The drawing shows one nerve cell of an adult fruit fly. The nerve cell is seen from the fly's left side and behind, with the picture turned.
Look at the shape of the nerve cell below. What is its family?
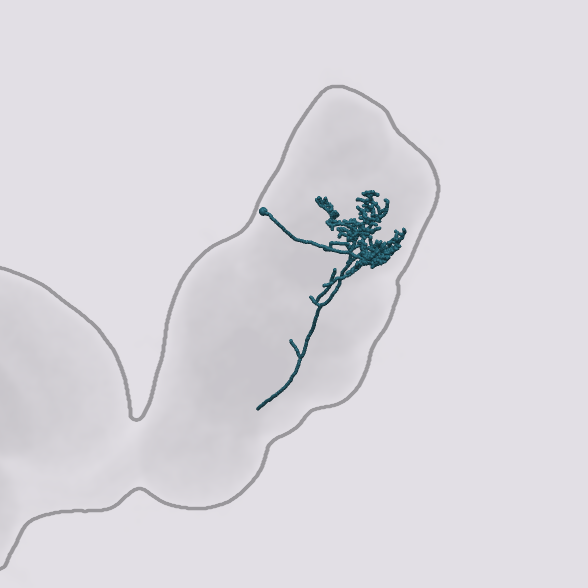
hemilineage 23B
